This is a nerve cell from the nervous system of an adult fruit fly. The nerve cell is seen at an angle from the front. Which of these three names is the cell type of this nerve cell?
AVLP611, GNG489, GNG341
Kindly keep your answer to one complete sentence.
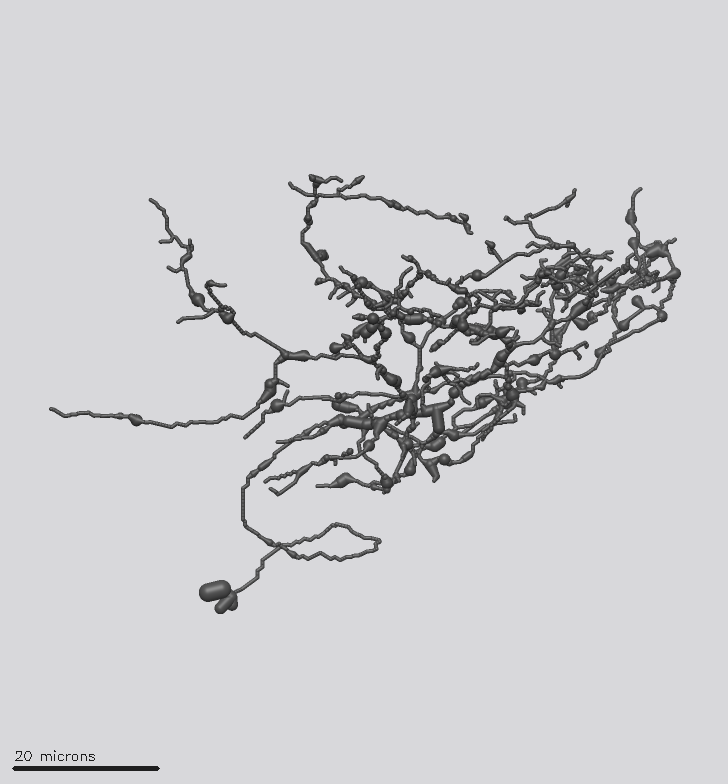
Under the cell type GNG341 falls this nerve cell.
